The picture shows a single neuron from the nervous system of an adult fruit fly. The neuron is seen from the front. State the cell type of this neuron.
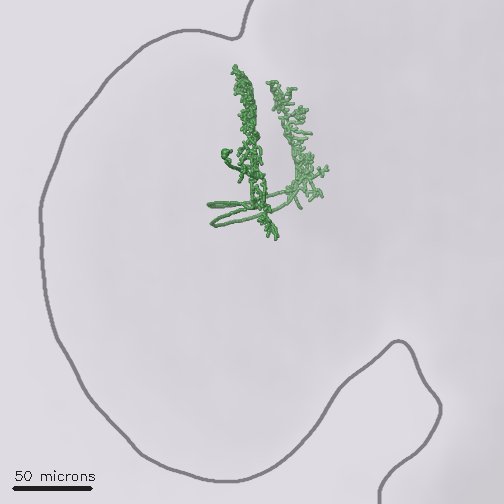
TmY19a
